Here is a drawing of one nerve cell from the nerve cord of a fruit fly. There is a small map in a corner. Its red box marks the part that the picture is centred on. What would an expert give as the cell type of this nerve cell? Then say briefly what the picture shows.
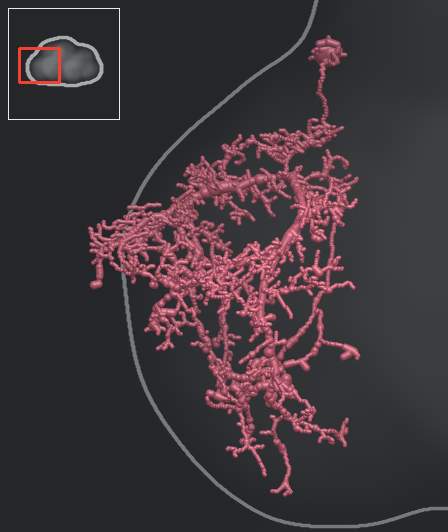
It is of cell type IN14A004. This is a nerve-cord intrinsic neuron. The picture shows more than a hundred branch ends. In this view it is taller than it is wide.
